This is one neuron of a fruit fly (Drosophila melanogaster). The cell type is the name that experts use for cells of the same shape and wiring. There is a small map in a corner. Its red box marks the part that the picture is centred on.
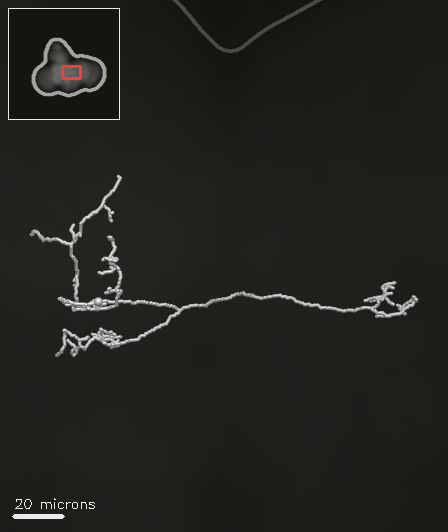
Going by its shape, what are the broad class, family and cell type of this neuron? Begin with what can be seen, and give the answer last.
Its cell body lies on the left of the picture. By the scale bar it is about 160 microns wide in this view. This is a central-brain intrinsic neuron. Its family is called class DAN. It is of cell type PAM13.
